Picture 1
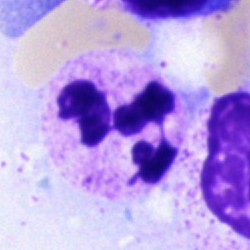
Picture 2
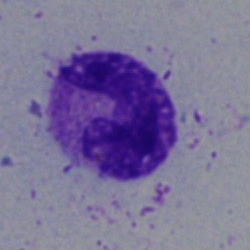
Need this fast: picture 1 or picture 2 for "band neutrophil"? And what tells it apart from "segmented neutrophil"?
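The segmented neutrophil appears in picture 1, the band neutrophil in picture 2. In picture 2 the nucleus forms a curved, horseshoe-like band that opens toward the left.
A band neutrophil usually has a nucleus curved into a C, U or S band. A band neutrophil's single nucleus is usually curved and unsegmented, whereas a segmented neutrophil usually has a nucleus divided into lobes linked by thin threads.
The chromatin is dark purple and coarsely clumped in both cells.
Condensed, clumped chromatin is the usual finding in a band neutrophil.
Neither nucleus shows a nucleolus; no vacuoles are seen in the cytoplasm of picture 1, and no clear vacuoles in that of picture 2. The outlines differ slightly: round and smooth in picture 1, roughly round in picture 2. Pale red cells lie against the top of the segmented neutrophil.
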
